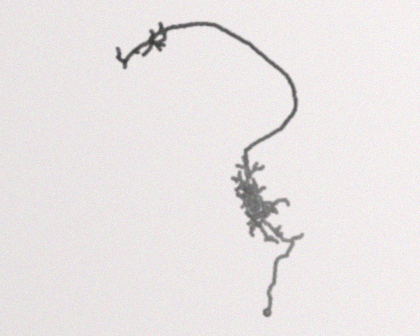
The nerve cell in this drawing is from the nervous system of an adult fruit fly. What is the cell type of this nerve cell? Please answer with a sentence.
The cell type is Tm37.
